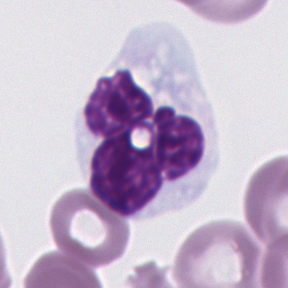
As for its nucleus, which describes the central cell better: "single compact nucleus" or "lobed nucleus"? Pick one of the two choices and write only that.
Lobed nucleus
